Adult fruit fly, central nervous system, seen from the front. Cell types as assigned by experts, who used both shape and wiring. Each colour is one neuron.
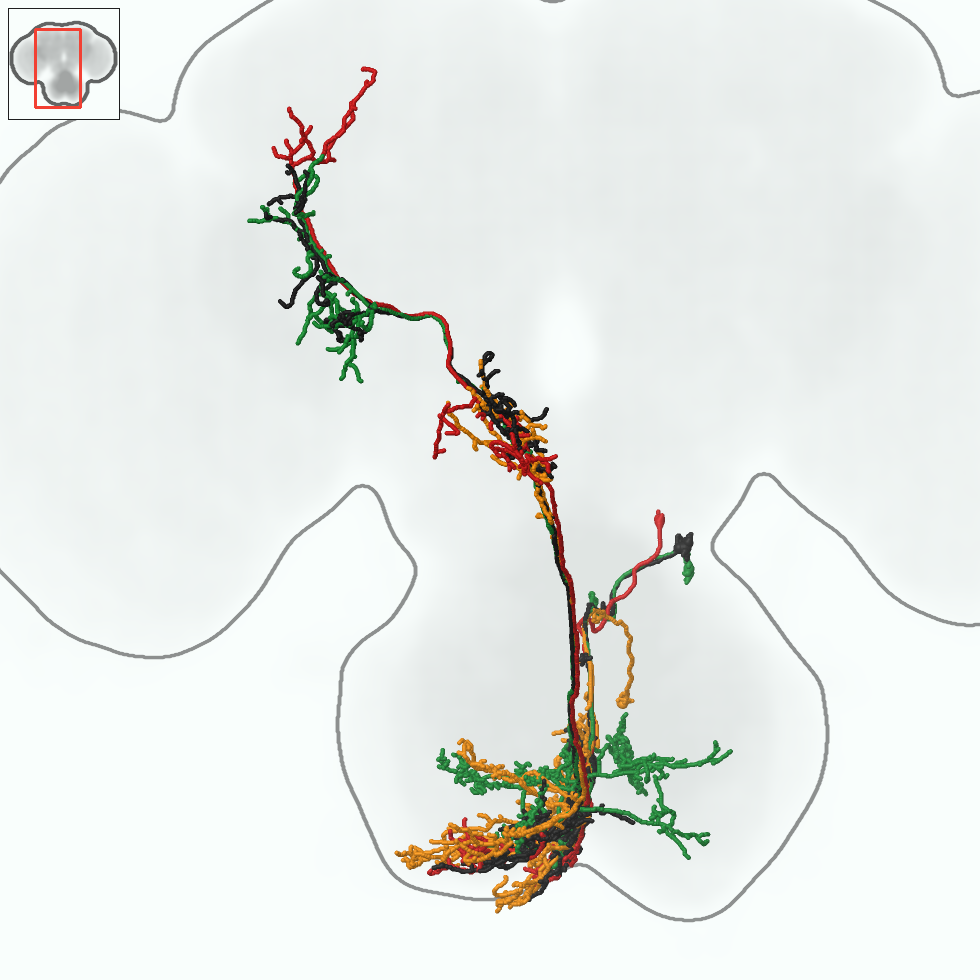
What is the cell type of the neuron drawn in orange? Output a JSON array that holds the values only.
["ANXXX170"]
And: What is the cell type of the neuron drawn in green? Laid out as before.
["AN05B023c"]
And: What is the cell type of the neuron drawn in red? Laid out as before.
["AN09B033"]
